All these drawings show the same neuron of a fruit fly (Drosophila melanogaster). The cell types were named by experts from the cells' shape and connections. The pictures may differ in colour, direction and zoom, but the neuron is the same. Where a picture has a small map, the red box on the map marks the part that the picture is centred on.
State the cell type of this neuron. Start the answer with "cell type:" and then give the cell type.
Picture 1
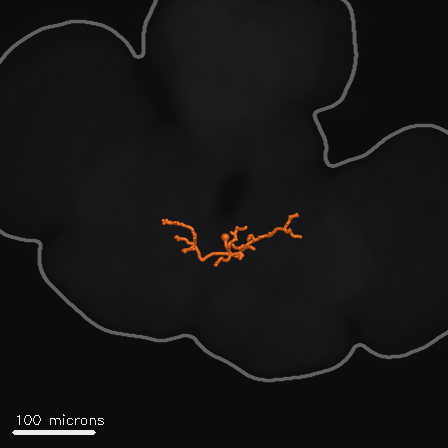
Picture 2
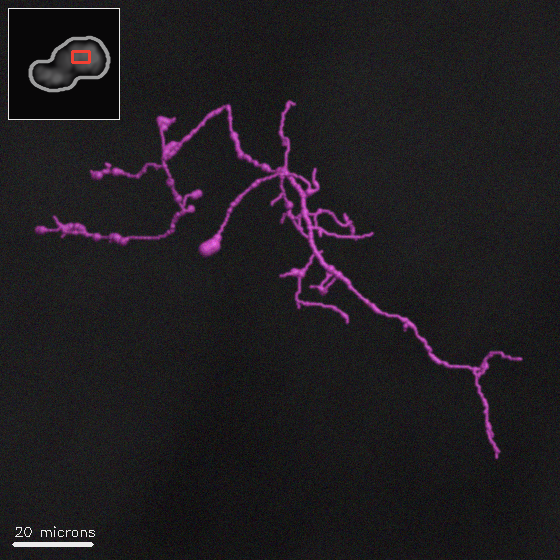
cell type: CB1641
